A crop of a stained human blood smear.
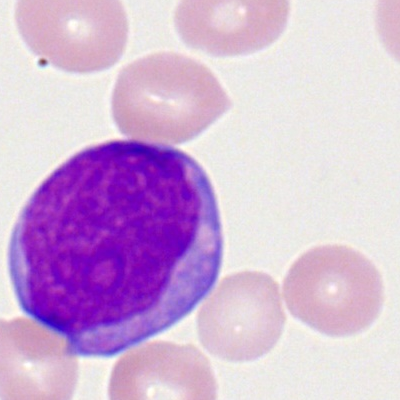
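Myeloblast, central cell, stained human blood smear. Outline smooth and oval, without surface projections. Chromatin fine and lacy, not coarsely clumped. One pale rounded nucleolus in lower middle of nucleus. Pale blue cytoplasm forms a crescent, mainly along right and lower edge.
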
